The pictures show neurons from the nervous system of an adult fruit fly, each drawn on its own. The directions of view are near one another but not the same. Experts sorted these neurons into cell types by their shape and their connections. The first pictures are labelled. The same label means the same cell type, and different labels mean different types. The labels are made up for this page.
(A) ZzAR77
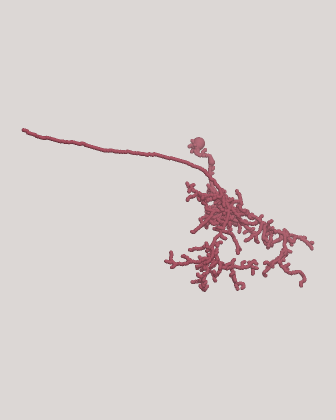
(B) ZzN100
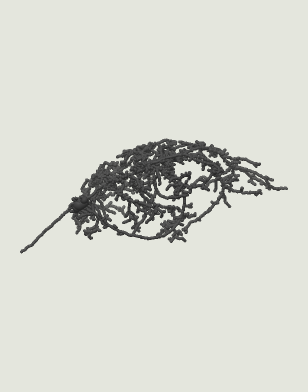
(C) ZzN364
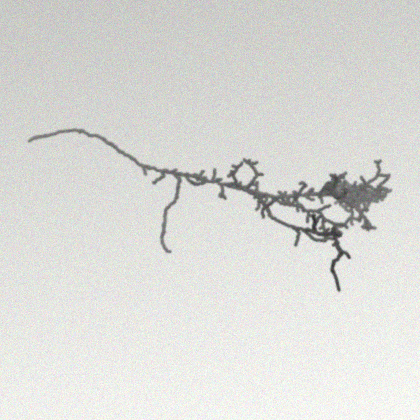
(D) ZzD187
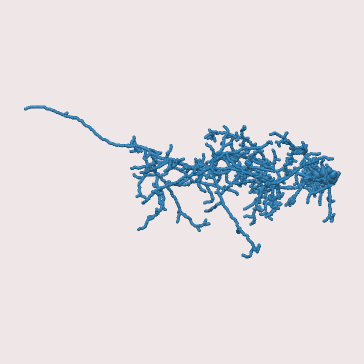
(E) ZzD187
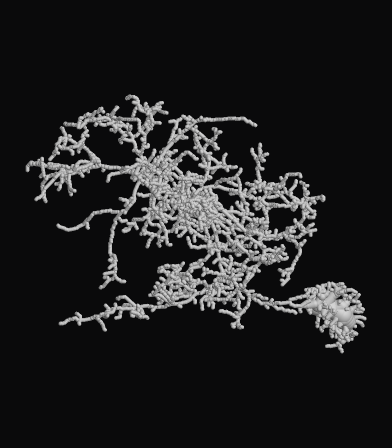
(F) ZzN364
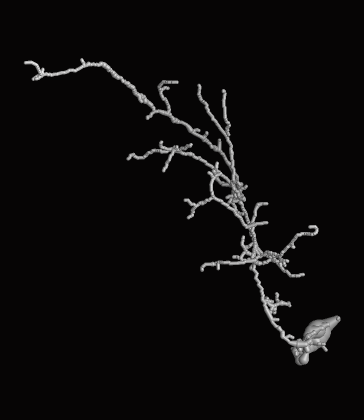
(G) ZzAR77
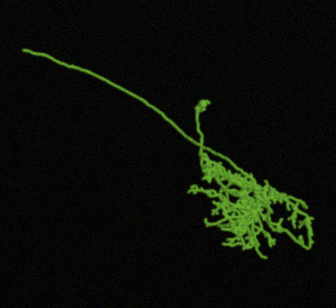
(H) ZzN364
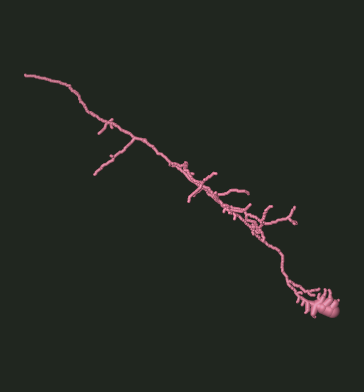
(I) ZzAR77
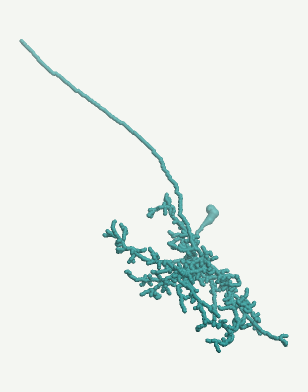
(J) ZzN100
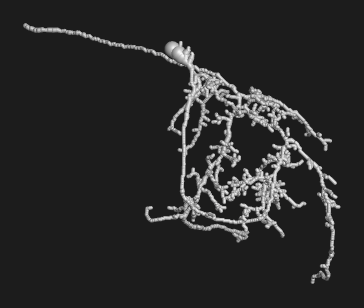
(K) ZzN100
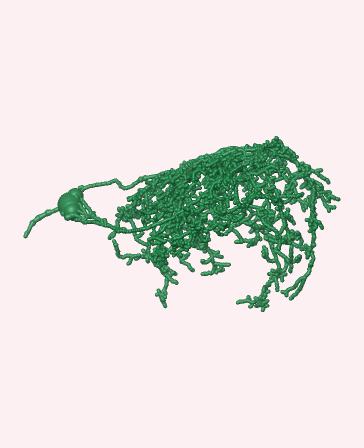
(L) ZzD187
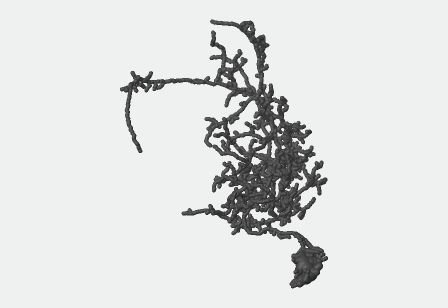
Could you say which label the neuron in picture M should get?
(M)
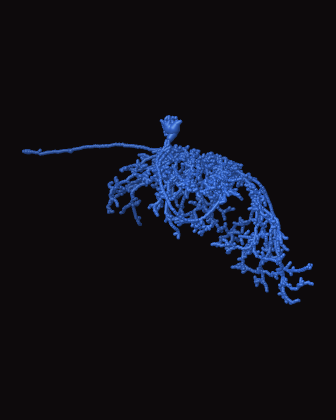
ZzN100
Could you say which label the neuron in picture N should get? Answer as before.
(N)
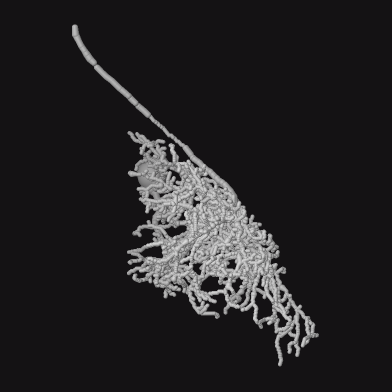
ZzAR77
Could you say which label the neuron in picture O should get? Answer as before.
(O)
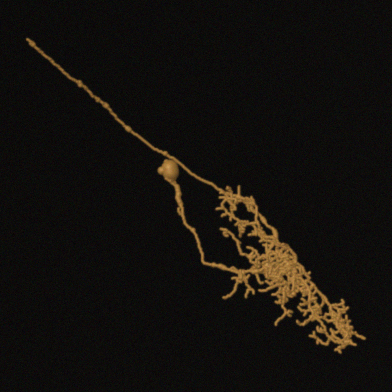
ZzAR77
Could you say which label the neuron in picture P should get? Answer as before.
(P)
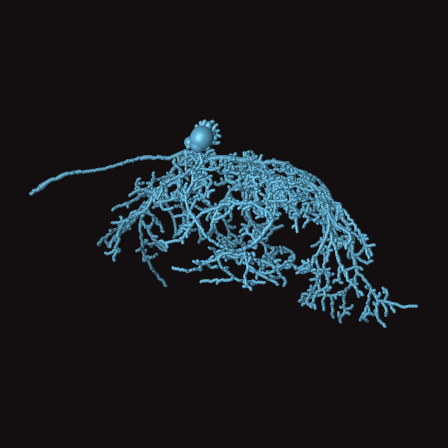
ZzN100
